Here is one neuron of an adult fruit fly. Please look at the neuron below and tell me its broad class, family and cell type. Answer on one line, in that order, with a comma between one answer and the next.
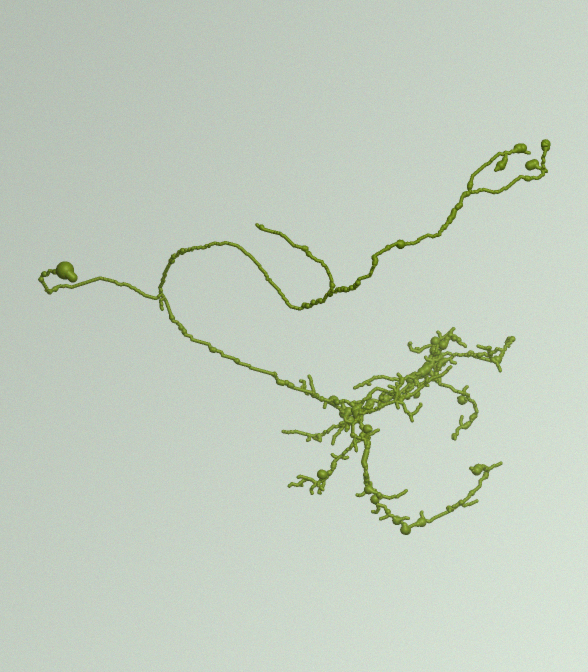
central-brain intrinsic neuron, hemilineage LB23, GNG380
